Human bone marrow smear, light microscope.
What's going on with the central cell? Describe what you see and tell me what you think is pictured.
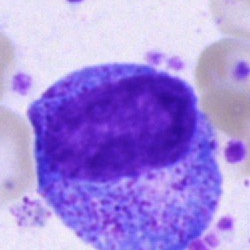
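A smooth border encloses a roughly oval cell. The nucleus lies toward the top of the cell. The cytoplasm is blue, with no clear vacuoles seen in it. The cell is a promyelocyte.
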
